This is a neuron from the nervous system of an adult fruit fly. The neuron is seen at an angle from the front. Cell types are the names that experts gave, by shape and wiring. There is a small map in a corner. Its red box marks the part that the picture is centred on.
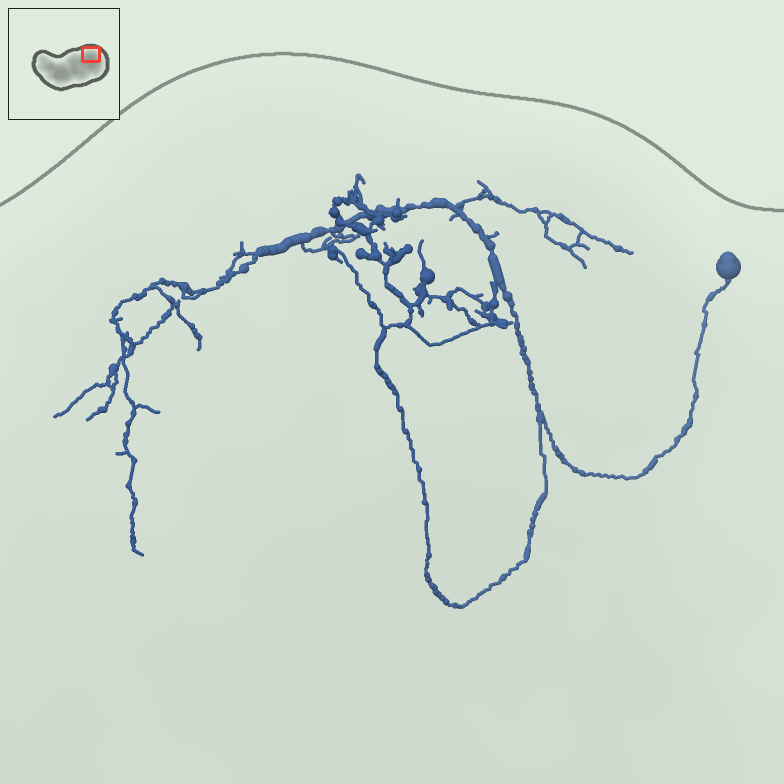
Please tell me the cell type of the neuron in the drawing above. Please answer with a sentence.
The cell type is CB4137.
